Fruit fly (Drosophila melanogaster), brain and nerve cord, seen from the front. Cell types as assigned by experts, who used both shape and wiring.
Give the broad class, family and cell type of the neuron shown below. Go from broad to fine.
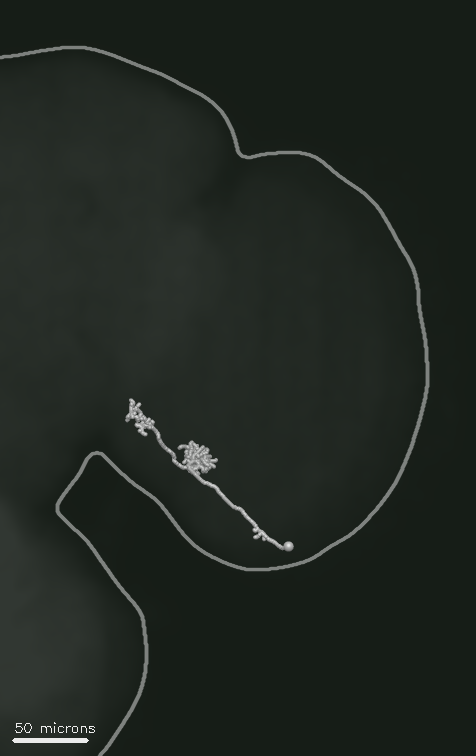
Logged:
optic-lobe intrinsic neuron; TmY; TmY20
